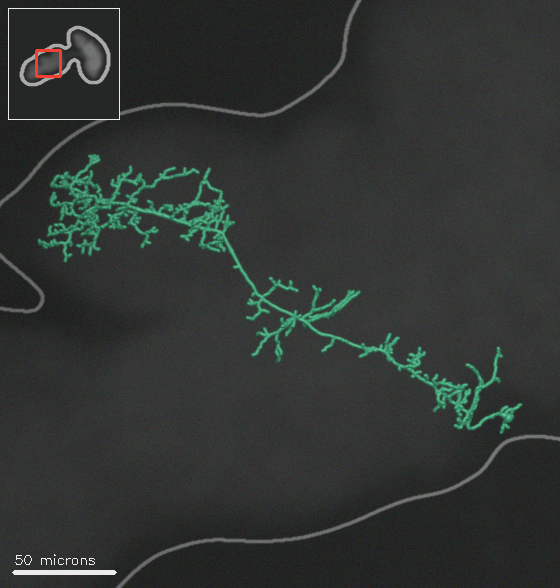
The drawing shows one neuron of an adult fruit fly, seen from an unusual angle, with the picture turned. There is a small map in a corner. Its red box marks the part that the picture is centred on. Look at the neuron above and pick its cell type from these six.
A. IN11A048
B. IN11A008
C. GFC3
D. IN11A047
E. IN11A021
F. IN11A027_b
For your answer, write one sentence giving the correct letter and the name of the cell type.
Option A names IN11A048, the type of cell that the neuron is.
